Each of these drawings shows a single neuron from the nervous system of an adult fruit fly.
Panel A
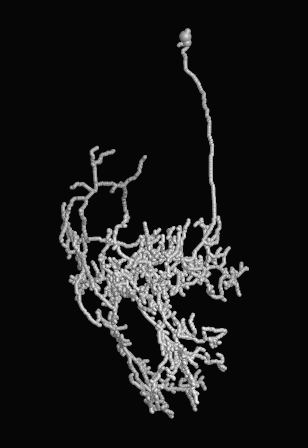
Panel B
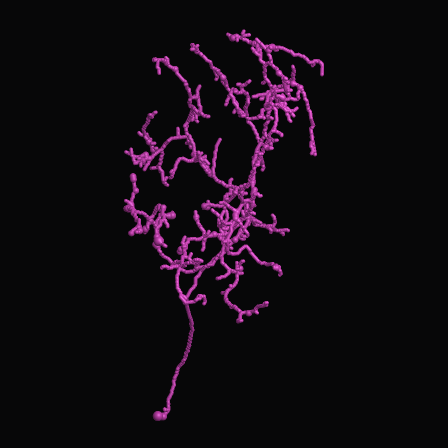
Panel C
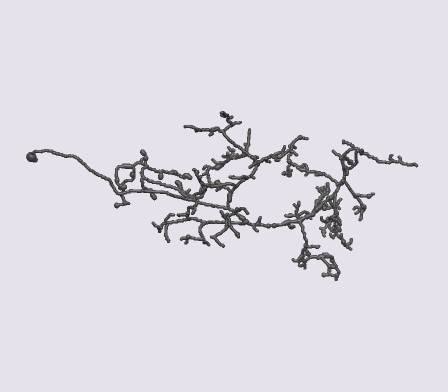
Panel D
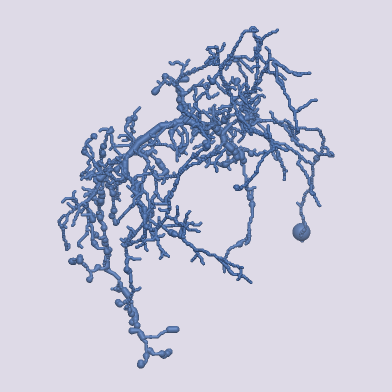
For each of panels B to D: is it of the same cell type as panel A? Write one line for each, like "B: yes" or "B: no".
B: no
C: no
D: yes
